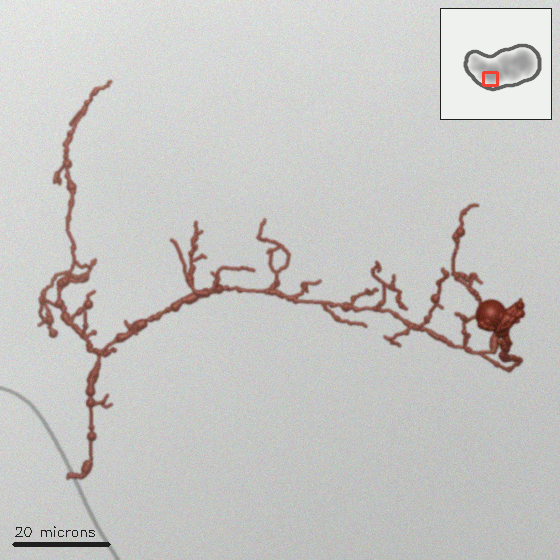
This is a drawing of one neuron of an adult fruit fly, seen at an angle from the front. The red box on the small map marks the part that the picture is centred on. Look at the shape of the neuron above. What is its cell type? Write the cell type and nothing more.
Acc. tr flexor MN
